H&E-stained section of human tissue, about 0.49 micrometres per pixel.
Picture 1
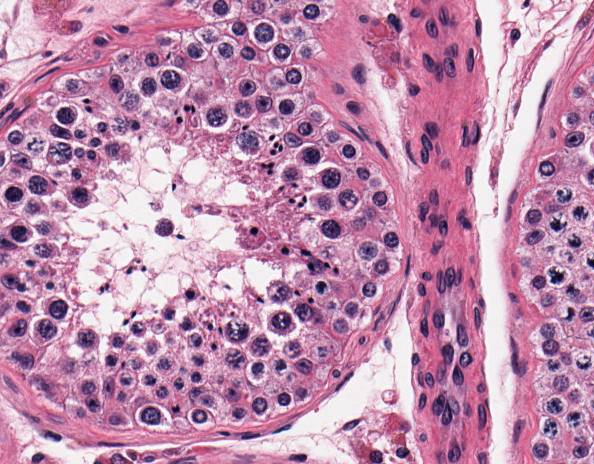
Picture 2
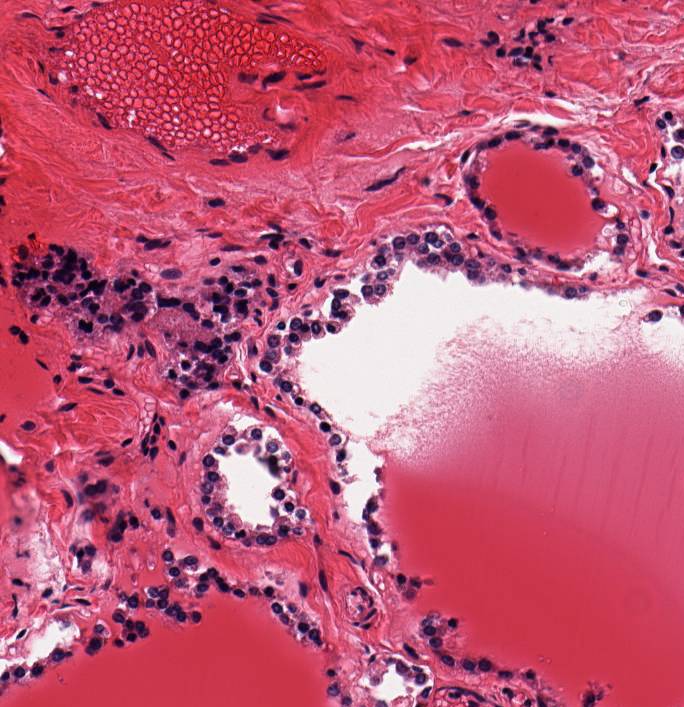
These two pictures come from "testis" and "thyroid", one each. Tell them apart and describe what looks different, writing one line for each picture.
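The field in picture 1 comes from the testis. The tubule wall is made of many layers of rounded cells rather than a single layer.
The field in picture 2 comes from the thyroid. In the upper right an oval unit lined by a single layer of cuboidal cells is filled with homogeneous pink material.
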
